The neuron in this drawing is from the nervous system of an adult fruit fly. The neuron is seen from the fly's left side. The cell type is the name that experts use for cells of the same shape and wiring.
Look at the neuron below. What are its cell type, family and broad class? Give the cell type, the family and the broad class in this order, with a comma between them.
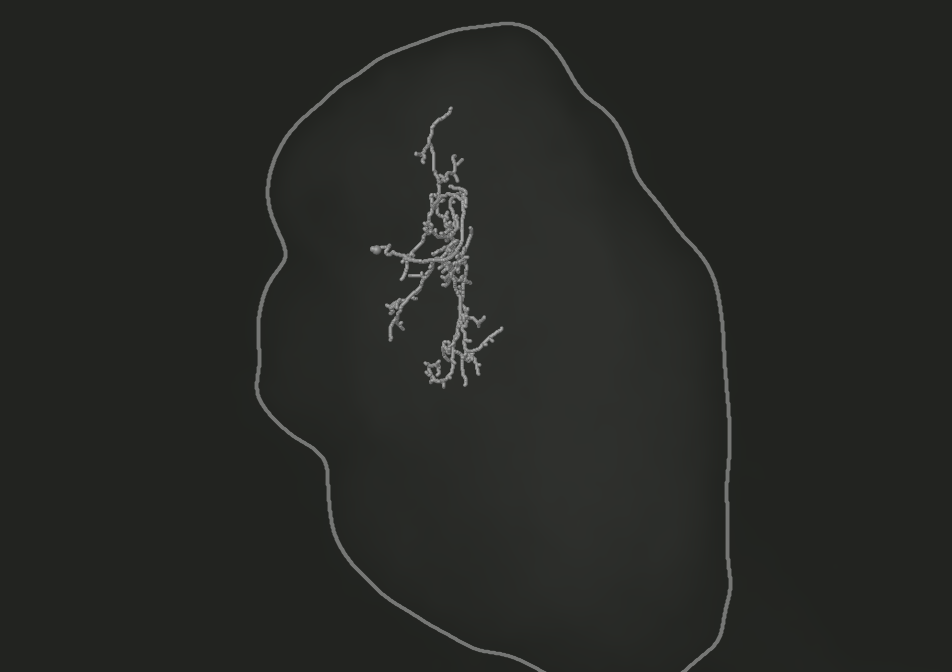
AVLP225_b1, hemilineage VLPl&d1_dorsal, central-brain intrinsic neuron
